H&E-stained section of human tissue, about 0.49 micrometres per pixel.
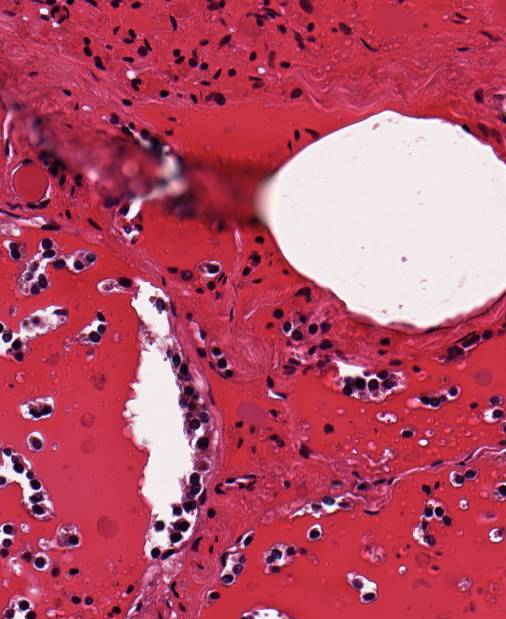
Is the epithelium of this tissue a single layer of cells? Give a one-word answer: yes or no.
Yes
